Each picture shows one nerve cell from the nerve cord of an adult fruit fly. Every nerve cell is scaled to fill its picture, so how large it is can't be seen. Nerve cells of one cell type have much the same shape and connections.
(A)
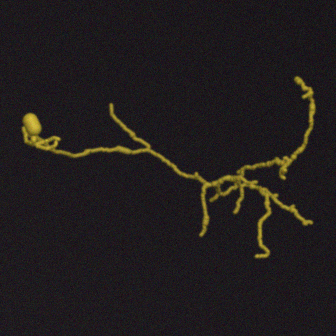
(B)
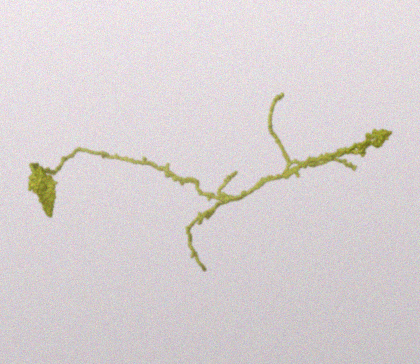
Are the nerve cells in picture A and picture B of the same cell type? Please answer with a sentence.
They are of the same cell type.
